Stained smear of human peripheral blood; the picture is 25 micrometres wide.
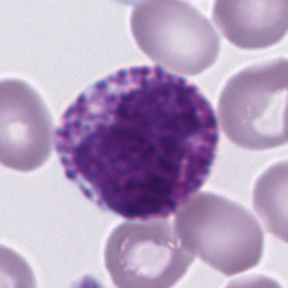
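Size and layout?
About 14 micrometres across; the nucleus fills most of the cell, leaving a wider rim of cytoplasm on the upper left.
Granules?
Many, coarse and dark purple, scattered through the cytoplasm and also lying over the nucleus, blurring its border.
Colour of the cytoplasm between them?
Pale pinkish lilac.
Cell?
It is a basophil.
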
